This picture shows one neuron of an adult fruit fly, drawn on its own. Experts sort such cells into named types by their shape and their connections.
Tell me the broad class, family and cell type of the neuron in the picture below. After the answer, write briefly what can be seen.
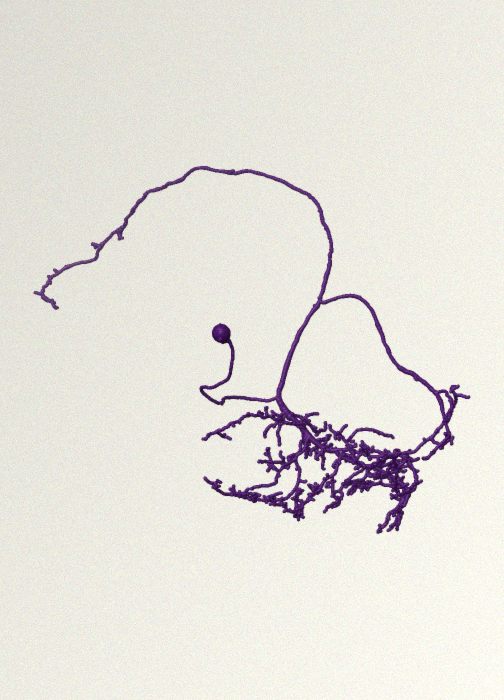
This is a central-brain intrinsic neuron. Its family is hemilineage ALl1_ventral. The cell type is AMMC034_a. The cell body is in the middle of the picture. The picture shows dozens of branch ends.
